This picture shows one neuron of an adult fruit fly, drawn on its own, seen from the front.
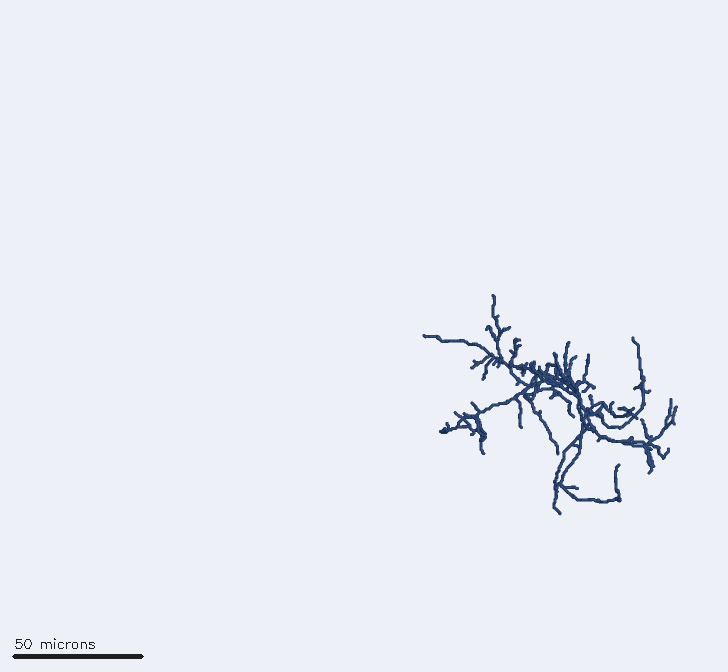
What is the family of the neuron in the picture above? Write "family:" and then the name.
family: hemilineage 20A.22A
